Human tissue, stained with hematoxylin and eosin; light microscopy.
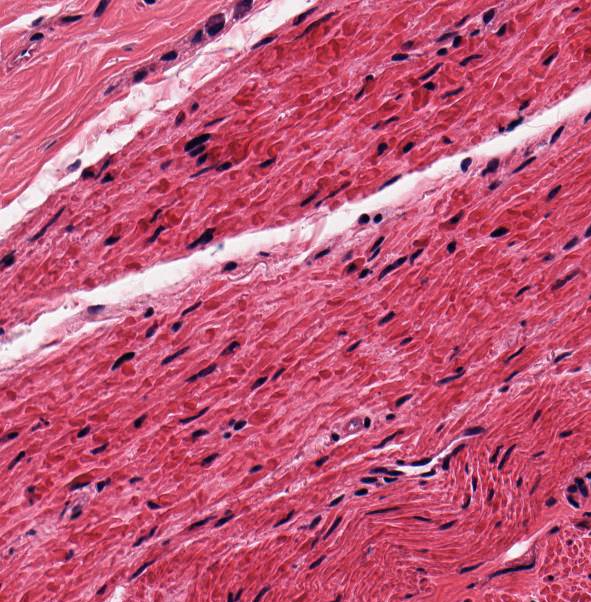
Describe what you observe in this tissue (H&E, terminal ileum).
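Elongated cells, abundant deep pink cytoplasm. Arranged in parallel bundles running diagonally, lower left to upper right. Upper left corner: paler pink wavy fibres, few nuclei. Lower right: fibres curve, running in a different direction from the rest of the field.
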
